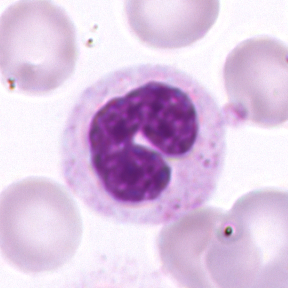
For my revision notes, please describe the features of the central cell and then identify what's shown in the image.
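Notice first how round the cell is, with a smooth edge. Inside, the nucleus is a single curved band, bent into a C shape around a small clear gap, and that gap opens toward the right side of the cell. Look closely at the chromatin: it is dark purple and clumped, with paler patches between the clumps. What you are looking at is a band neutrophil.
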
